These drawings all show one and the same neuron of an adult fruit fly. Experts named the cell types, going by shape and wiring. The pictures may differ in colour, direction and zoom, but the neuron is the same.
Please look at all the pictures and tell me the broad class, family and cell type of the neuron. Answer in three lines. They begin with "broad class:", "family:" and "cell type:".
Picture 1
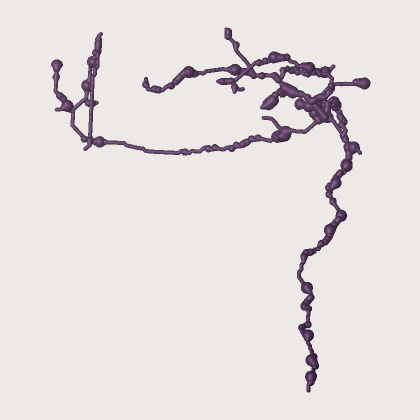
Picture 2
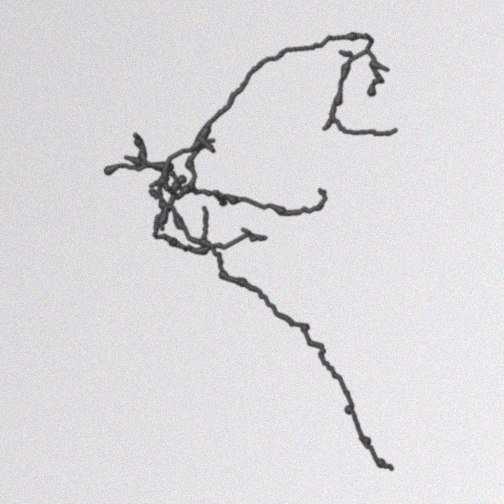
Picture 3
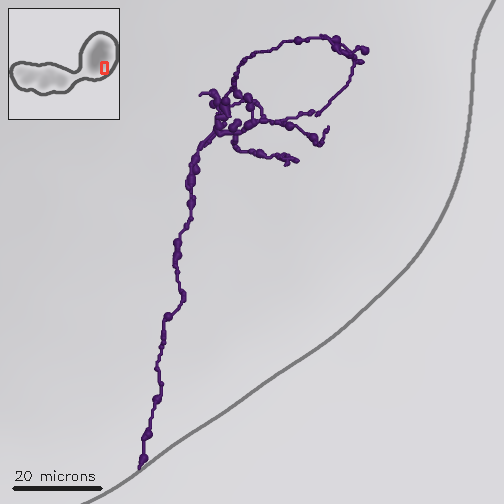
broad class: sensory neuron entering the brain
family: class gustatory
cell type: LB4a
